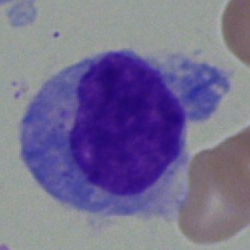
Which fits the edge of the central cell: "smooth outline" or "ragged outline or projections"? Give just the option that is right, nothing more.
Ragged outline or projections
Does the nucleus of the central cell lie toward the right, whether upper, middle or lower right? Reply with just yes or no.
Yes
